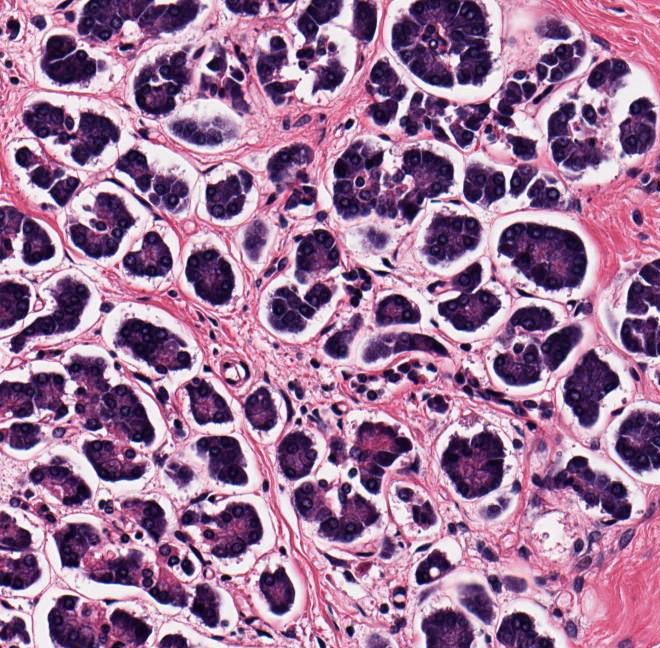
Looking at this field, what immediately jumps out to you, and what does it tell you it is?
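Here I'm looking at exocrine pancreas. The cells in the nests have dark purple, granular cytoplasm, and their round nuclei sit mostly toward the edge of each nest.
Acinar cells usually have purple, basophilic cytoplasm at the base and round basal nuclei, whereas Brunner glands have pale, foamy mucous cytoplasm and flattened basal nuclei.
Most nests are ringed by a clear white cleft, and the stroma between them is thin pink collagen with scattered small spindle-shaped nuclei.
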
